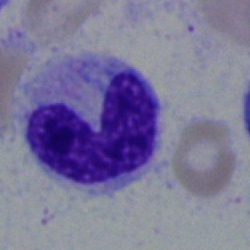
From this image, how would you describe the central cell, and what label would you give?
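Round outline, smooth edge. Nucleus deeply indented, kidney or horseshoe shape, notch opening upward. Chromatin dark purple, coarsely clumped. Cytoplasm: only fine, faint lilac granules. Band neutrophil.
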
